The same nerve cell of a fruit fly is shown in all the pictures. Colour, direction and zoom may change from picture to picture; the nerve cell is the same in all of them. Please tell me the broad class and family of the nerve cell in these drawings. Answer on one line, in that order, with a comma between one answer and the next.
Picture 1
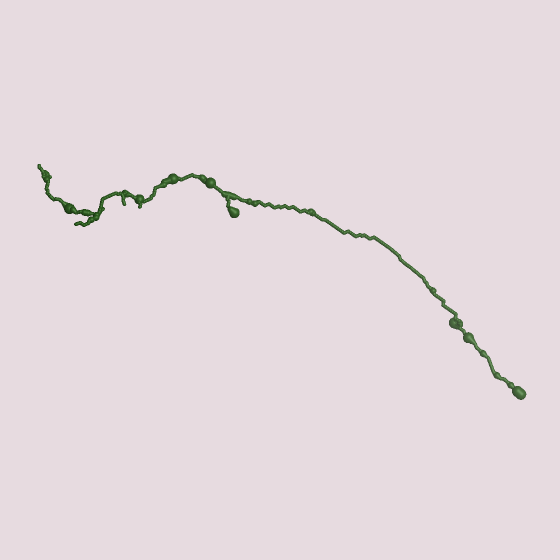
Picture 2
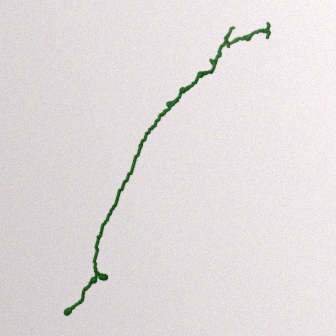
sensory neuron entering the nerve cord, class chemosensory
